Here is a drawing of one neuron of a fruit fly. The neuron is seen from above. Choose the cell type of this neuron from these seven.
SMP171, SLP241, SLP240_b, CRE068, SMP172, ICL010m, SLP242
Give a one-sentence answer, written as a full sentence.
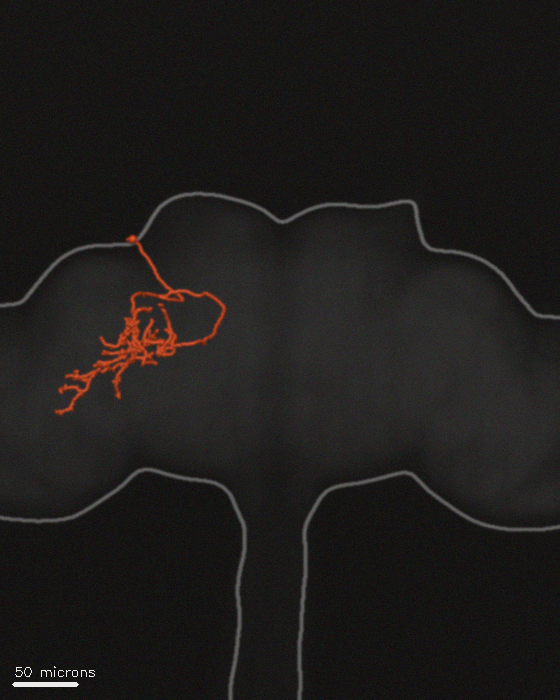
This neuron is classified under the cell type SLP241.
